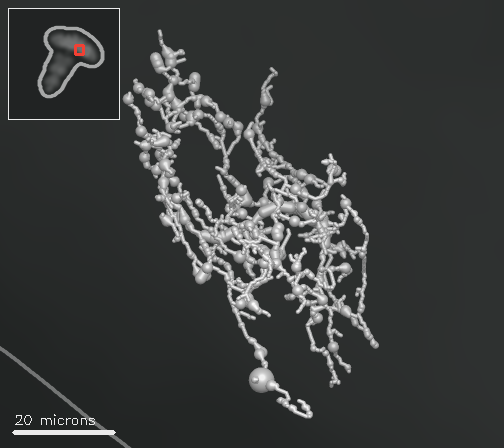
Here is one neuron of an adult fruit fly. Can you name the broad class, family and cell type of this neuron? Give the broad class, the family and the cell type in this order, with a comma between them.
central-brain intrinsic neuron, hemilineage SMPpd2, SMP338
